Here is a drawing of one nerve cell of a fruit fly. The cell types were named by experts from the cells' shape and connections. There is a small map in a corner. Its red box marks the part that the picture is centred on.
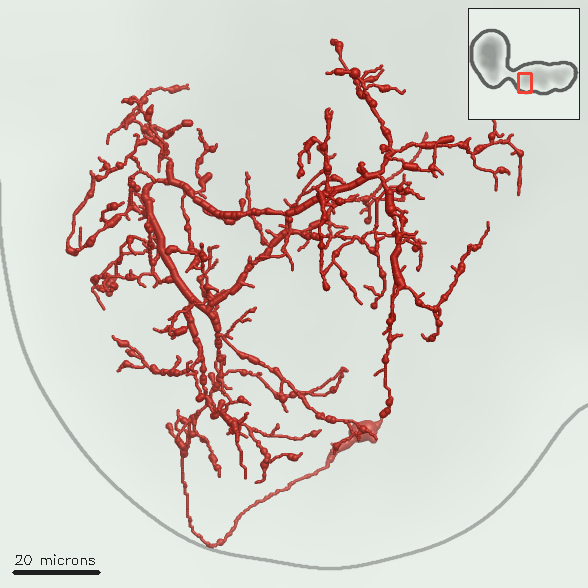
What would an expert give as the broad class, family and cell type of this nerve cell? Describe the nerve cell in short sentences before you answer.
By the scale bar it is about 120 microns tall in this view. More than a hundred branch ends can be seen. Its broad class is nerve-cord intrinsic neuron. The family is hemilineage 13A. Its cell type is IN13A018.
